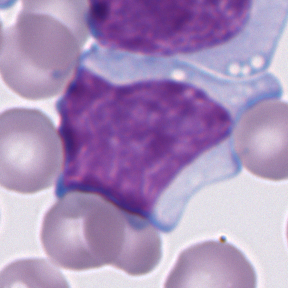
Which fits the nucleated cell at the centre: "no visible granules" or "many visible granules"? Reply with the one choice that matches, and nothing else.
No visible granules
